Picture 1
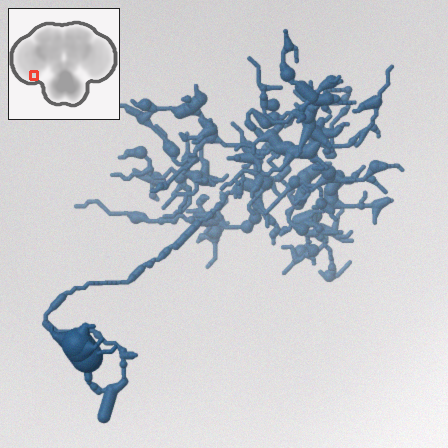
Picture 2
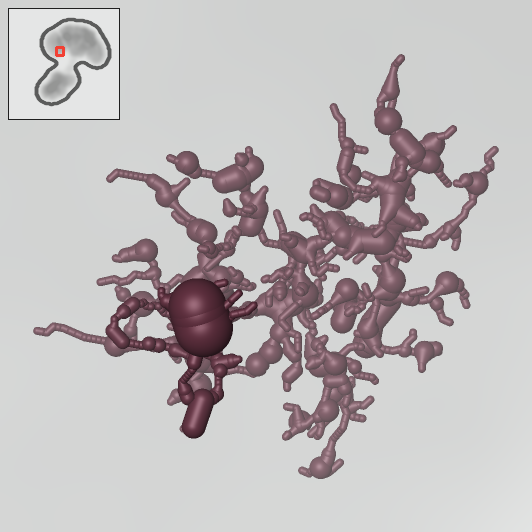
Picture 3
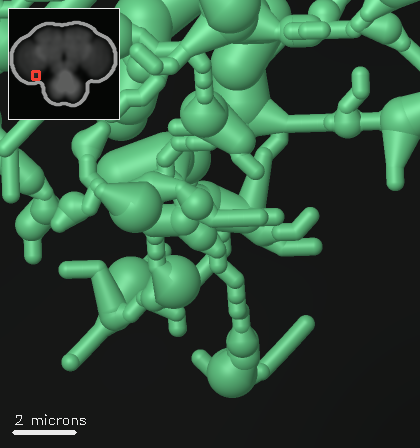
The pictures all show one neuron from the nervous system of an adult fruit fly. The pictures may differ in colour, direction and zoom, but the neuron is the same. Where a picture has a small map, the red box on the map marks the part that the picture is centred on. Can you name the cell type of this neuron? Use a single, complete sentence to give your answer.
Included in the cell type Dm12 is this neuron.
